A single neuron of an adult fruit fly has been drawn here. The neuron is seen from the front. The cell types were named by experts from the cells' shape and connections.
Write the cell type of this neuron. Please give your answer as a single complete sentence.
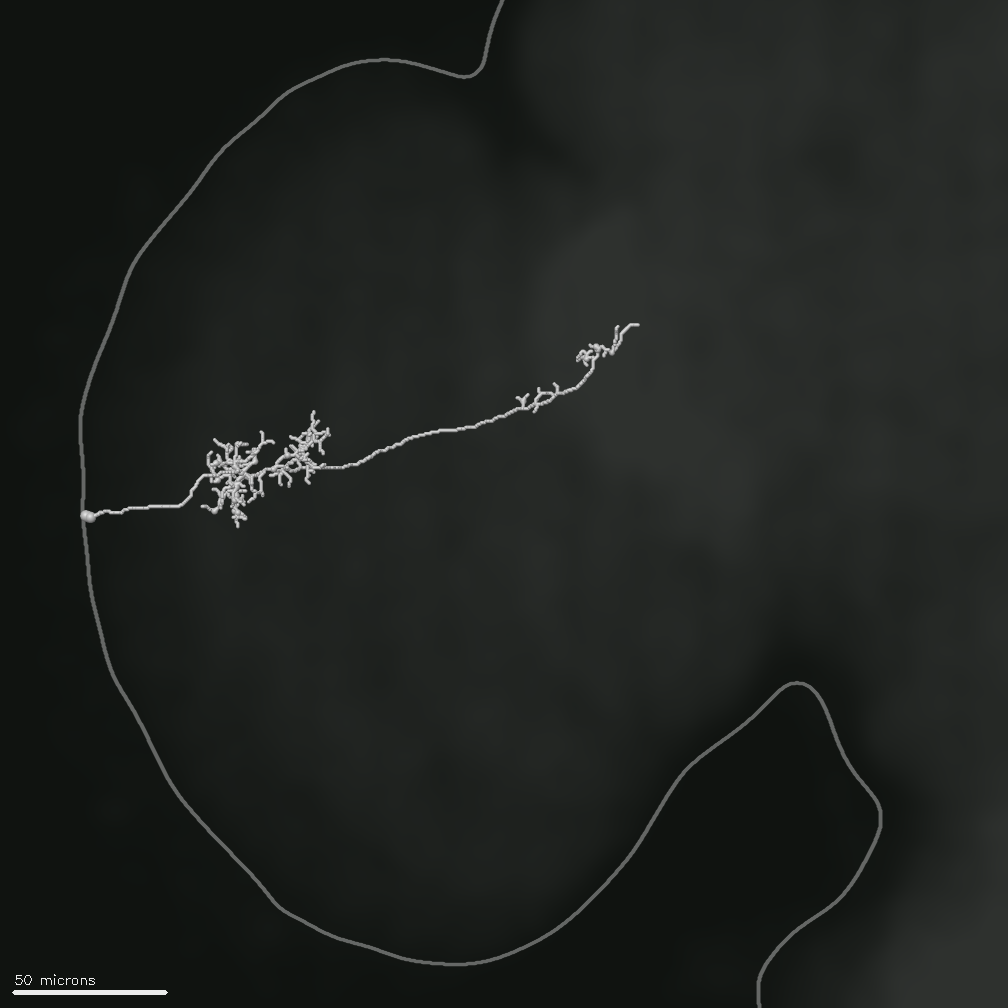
Belonging to the cell type TmY10 is this neuron.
